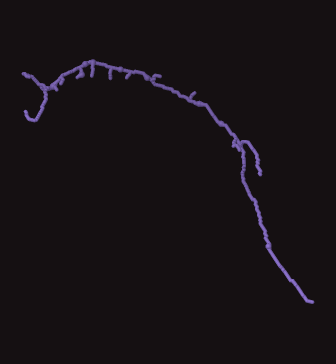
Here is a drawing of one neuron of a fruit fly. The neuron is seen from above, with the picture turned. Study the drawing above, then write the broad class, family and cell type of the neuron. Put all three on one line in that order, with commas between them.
sensory neuron entering the nerve cord, class mechanosensory tactile, SNta31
